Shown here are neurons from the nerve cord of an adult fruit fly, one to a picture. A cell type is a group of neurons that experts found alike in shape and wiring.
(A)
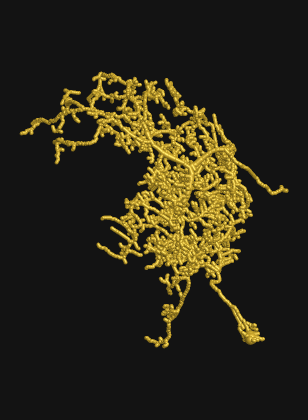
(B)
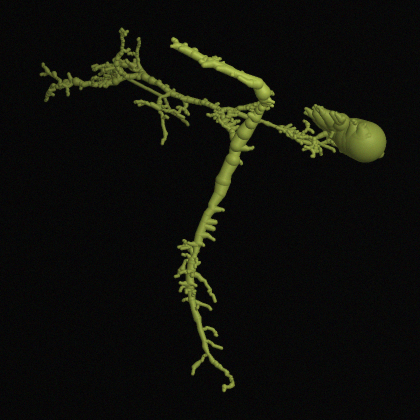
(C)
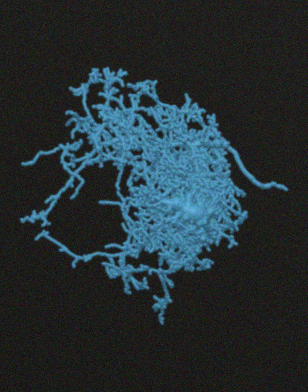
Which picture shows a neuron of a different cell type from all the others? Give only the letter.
B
